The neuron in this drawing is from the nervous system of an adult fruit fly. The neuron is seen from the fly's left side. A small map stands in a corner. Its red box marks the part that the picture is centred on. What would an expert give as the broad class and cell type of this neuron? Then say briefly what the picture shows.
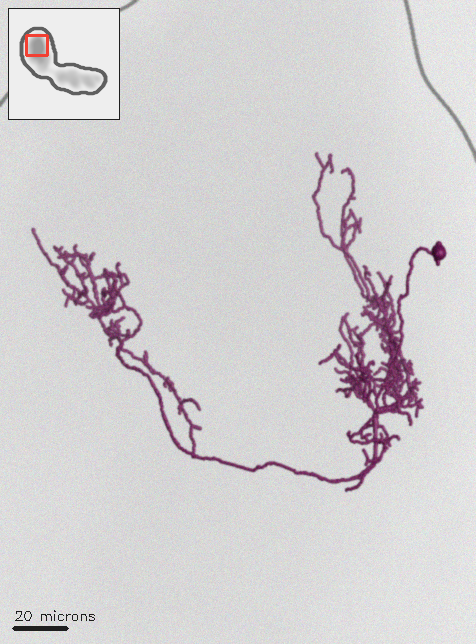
This is a central-brain intrinsic neuron. The cell type is LAL146. The cell body can be seen on the right of the picture. By the scale bar it is about 160 microns wide in this view. The picture shows dozens of branch ends.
